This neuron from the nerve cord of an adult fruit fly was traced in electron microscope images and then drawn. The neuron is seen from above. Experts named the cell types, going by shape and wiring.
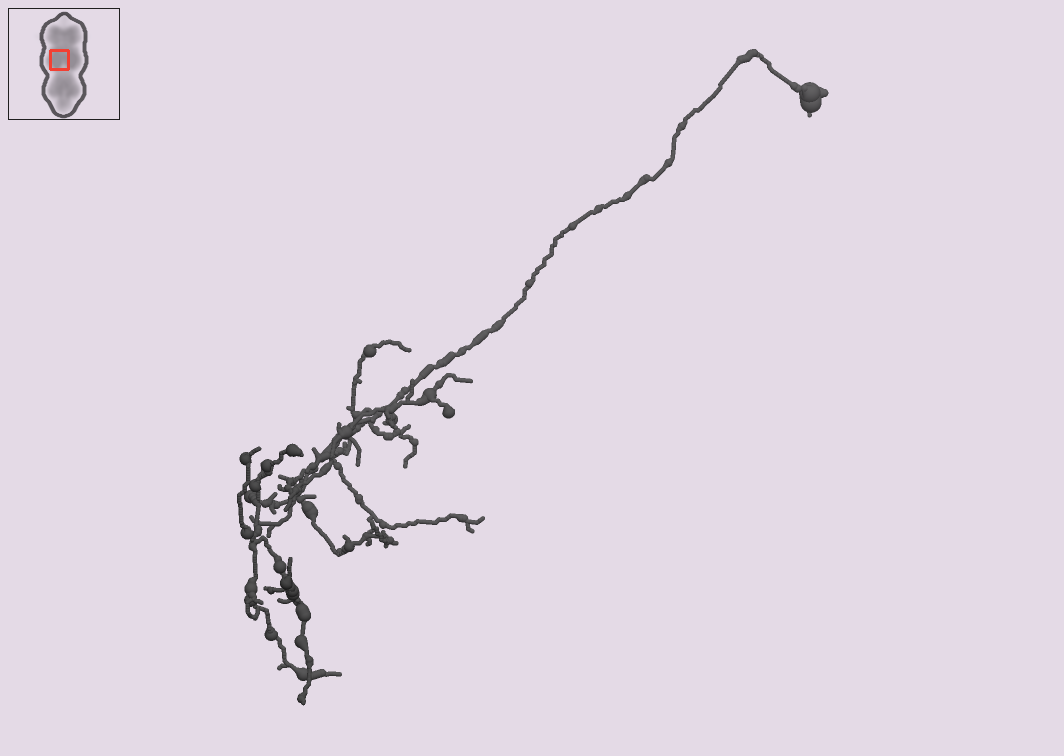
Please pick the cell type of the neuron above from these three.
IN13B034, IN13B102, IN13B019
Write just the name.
IN13B102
